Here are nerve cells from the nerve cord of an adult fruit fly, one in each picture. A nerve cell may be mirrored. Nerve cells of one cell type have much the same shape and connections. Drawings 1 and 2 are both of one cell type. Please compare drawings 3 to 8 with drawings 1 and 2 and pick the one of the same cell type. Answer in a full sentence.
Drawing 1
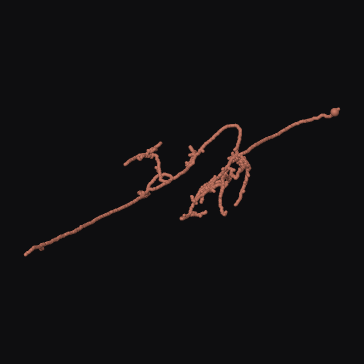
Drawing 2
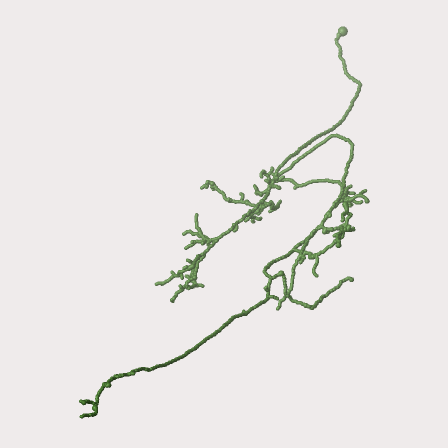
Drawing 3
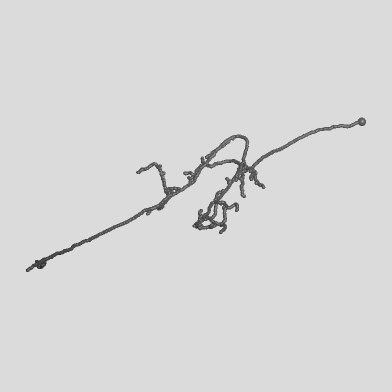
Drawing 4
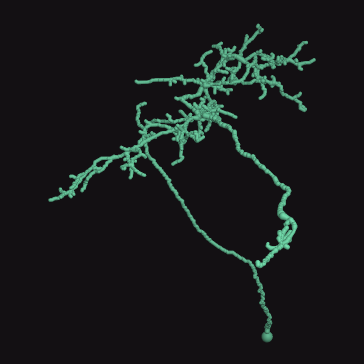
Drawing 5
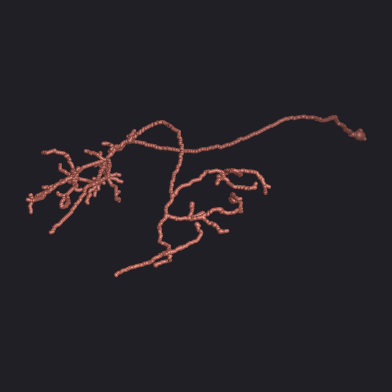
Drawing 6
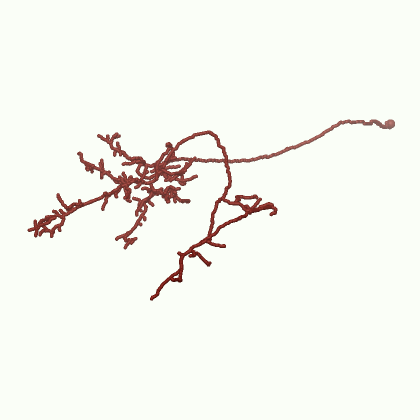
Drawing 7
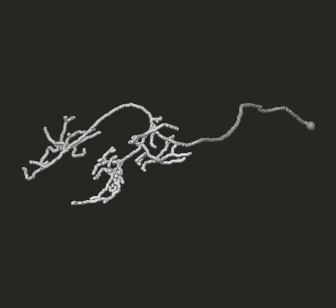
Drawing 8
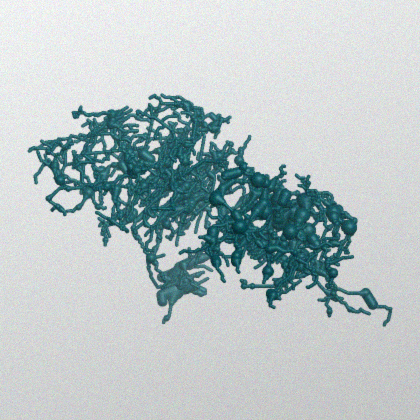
Drawing 3 shows a nerve cell of the same cell type.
